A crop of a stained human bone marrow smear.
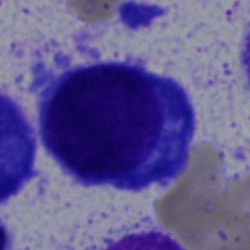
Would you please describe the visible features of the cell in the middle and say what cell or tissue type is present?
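The outline here seems roughly round, though the edge is slightly uneven. Its chromatin stains dense and dark purple. The cytoplasm is a deep blue, and I see it widest on the right side of the cell. I can't make out any distinct granules in it. What I am looking at is a plasma cell.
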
